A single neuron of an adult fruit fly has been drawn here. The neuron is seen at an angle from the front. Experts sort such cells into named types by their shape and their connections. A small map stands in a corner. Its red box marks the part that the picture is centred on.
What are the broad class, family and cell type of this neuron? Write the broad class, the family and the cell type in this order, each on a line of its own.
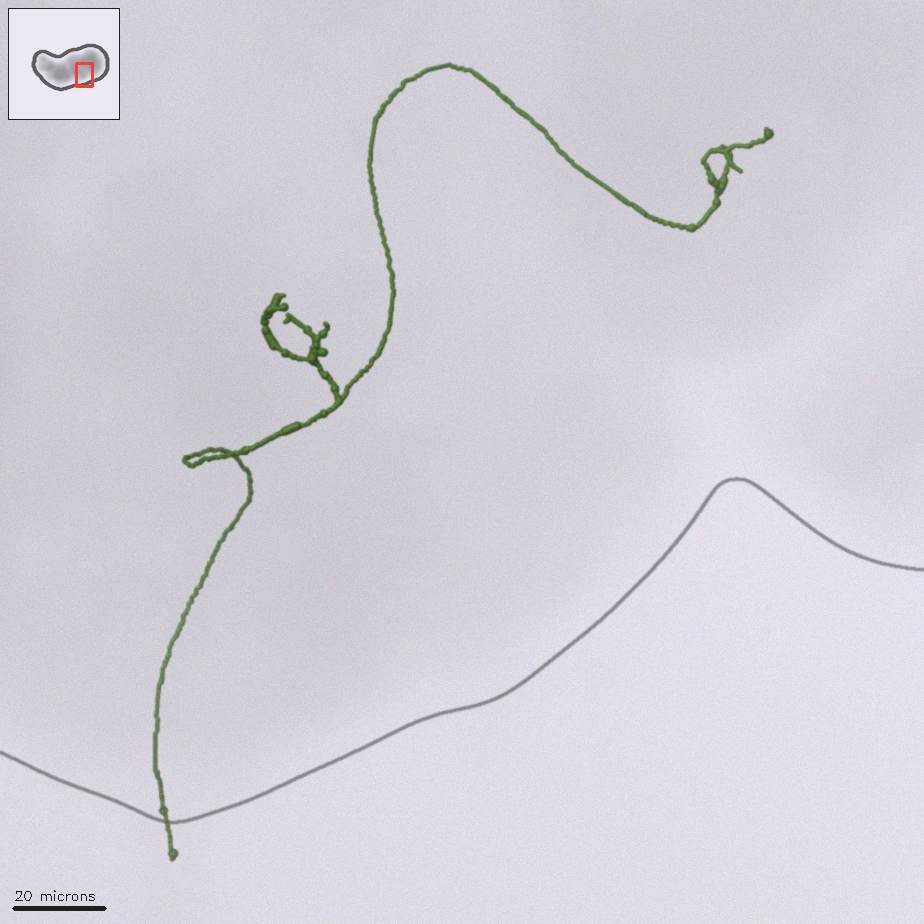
sensory neuron entering the brain
class olfactory
ORN_VC1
